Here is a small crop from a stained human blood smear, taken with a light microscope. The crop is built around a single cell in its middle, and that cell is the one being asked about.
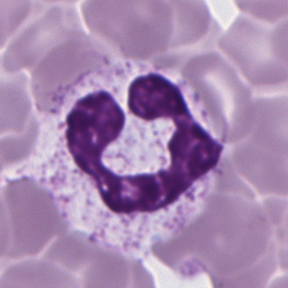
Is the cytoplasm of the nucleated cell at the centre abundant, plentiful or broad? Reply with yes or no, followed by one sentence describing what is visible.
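Yes. The cytoplasm is plentiful and very pale pinkish-lilac.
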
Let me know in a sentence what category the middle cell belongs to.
At the middle of the frame sits a segmented neutrophil.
